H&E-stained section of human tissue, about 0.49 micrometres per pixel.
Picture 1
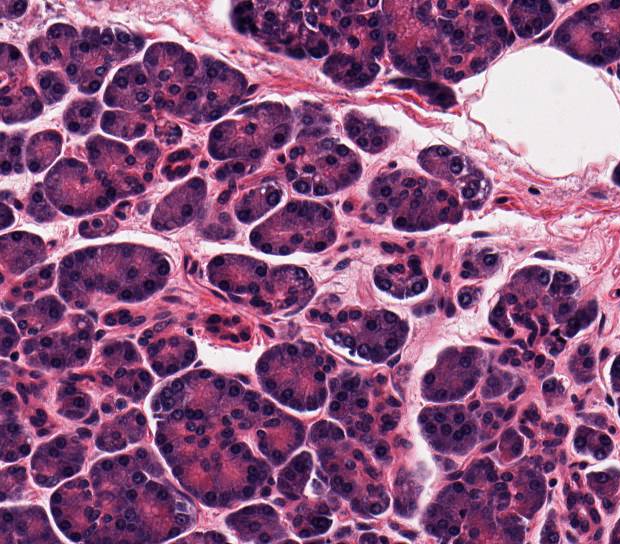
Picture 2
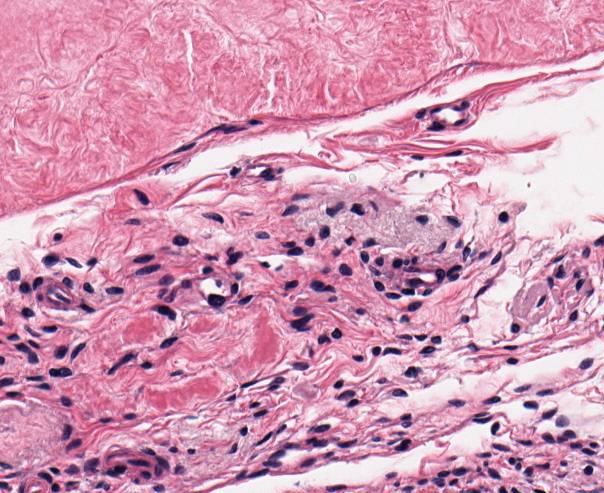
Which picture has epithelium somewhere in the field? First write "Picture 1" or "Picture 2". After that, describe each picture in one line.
Picture 1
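In picture 1: The field is filled by closely packed rounded acini gathered into lobules separated by thin connective tissue septa.
In picture 2: No epithelium is present anywhere in the field.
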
